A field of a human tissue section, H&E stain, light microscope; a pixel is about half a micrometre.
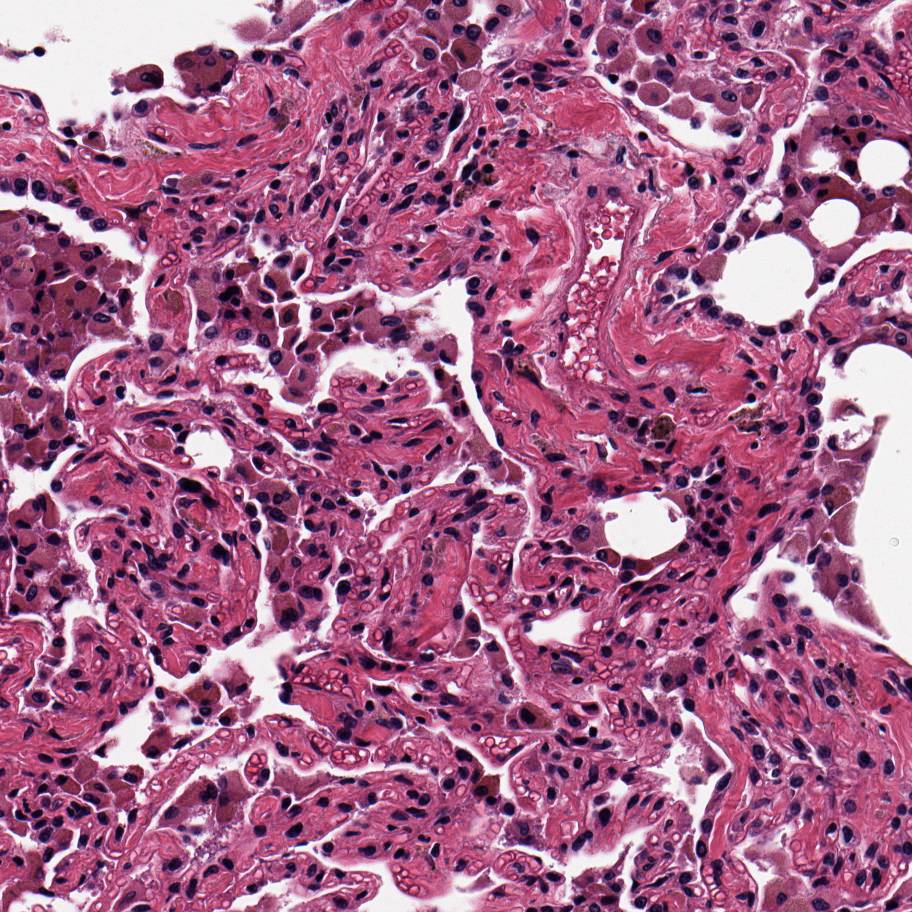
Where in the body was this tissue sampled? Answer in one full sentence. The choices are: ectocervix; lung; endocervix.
This sample of human tissue comes from the lung.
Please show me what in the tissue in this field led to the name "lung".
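Yes, it's lung, though not typical-looking.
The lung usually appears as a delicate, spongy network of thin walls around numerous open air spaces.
Here the branching pink septa do form a network, but they're thickened and separate narrow slit-like spaces. Capillaries in the septa are packed with red blood cells, especially centrally and in the lower half. Large rounded cells with abundant dark pink-brown cytoplasm cluster in spaces at upper left and upper right.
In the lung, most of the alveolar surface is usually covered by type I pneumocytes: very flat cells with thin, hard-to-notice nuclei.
These septal surfaces are lined instead by plump cells with rounded dark nuclei.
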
